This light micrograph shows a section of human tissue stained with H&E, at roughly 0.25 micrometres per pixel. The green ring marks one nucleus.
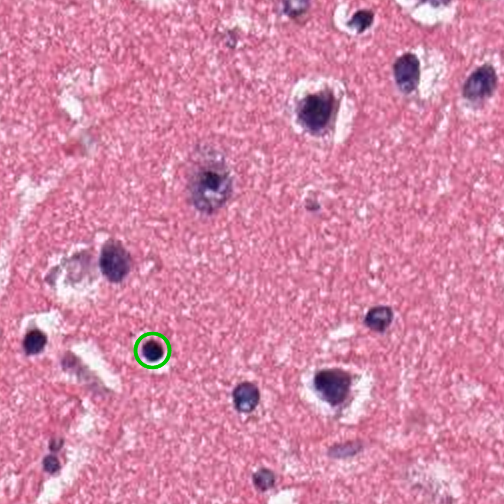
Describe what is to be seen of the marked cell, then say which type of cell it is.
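The nucleus is round, with a smooth, sharp edge. The nucleus is stained dark and evenly throughout, with no visible internal detail. A clear, unstained halo surrounds the nucleus, and no pink cytoplasm can be made out. The cell lies on its own in the fine-grained pink background, not touching any other cell. The marked cell is an oligodendrocyte.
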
